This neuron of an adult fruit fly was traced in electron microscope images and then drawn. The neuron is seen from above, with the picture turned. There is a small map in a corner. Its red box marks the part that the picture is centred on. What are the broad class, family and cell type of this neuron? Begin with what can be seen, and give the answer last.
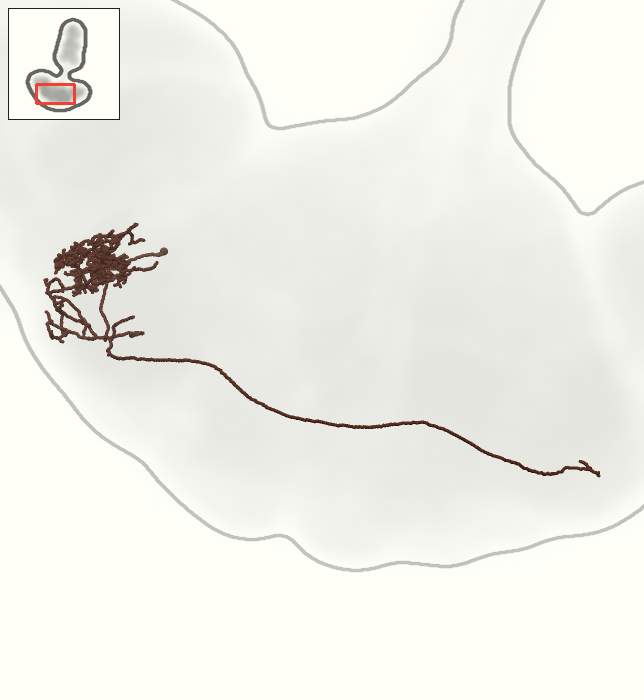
It is in the brain and does not reach the nerve cord. As drawn here it is wider than it is tall. Its broad class is central-brain intrinsic neuron. The family is hemilineage VLPl&p1_lateral. It is of cell type CB2049.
